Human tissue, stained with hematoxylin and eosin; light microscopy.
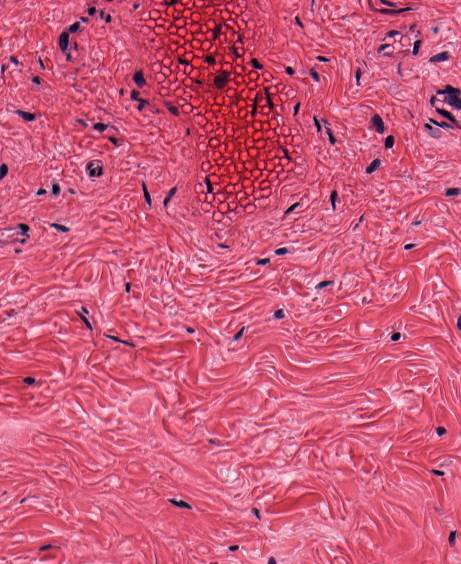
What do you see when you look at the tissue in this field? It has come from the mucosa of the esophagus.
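The collagen here takes eosin strongly, so it's very pink. Nuclei are sparse, small and dark, mostly spindle-shaped like those of fibroblasts. At top centre a vessel runs down from the upper edge, tightly packed with red blood cells, and there's a small round vessel profile in the upper left.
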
